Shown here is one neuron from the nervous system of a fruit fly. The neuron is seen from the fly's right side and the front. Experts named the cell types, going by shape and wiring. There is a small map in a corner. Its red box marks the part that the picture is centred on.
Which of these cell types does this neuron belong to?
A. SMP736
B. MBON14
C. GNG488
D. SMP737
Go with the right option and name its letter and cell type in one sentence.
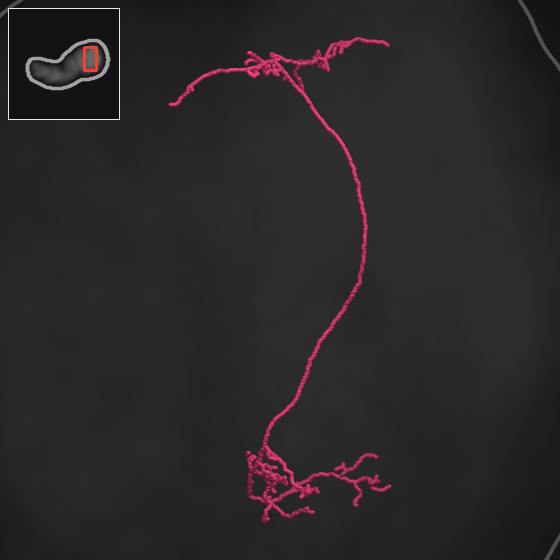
The neuron takes the cell type SMP736, listed as option A.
